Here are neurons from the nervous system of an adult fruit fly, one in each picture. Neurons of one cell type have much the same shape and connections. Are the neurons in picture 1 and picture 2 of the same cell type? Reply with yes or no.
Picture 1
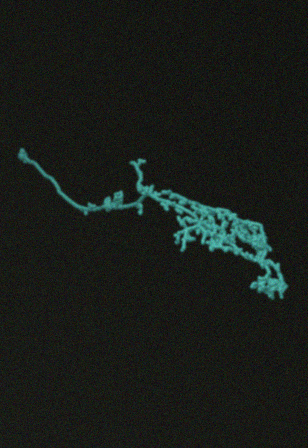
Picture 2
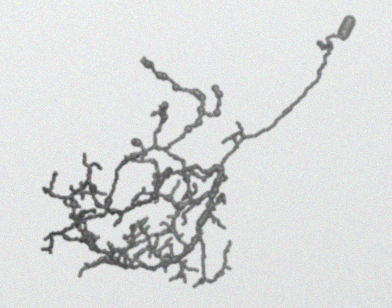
no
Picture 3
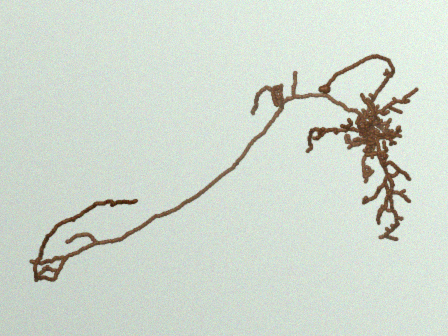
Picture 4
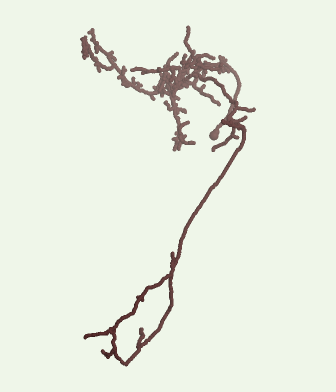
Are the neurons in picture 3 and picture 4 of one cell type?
yes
